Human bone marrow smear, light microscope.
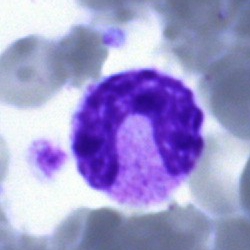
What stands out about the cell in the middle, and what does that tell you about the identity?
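A round outline encloses a nucleus shaped as a thick curved band, arching open toward the bottom, with no nucleoli visible. Fine pink-purple granules are scattered through the cytoplasm. This is a band neutrophil.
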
